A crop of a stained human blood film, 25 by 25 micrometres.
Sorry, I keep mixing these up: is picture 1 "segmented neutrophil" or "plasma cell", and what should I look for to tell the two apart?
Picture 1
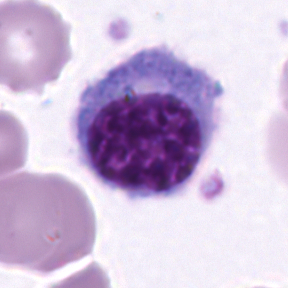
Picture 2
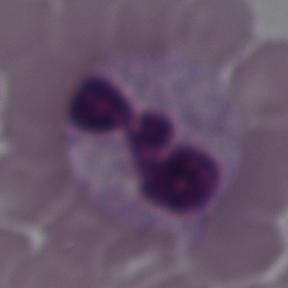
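First item, identity: picture 1 is a plasma cell and picture 2 a segmented neutrophil. Nucleus: the plasma cell's is round, with no indentation or lobes, whereas the segmented neutrophil's is divided into three separate lobes.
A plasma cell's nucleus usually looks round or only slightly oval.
The neutrophil's lobes lie in a chain from upper left to lower right, and the middle lobe is the smallest of the three. Position and size: the plasma cell's nucleus lies toward the bottom of the cell, measures about 10 by 8 micrometres and fills about 60% of the cell's area, in a cell about 13 micrometres across.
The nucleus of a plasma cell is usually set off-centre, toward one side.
Chromatin: in the plasma cell it is coarse and clumped into dark patches, and in the segmented neutrophil it is dense and stains dark purple.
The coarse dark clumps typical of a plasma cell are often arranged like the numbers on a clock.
Cytoplasm: the plasma cell's stains blue and contains no distinct coarse granules, while the segmented neutrophil's is plentiful, pale lilac around the nucleus and filled with fine, faint purplish granules.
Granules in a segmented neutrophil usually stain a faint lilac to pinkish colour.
Remaining points for the plasma cell: its outline is slightly irregular rather than smoothly round, and no nucleoli are visible in its nucleus.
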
